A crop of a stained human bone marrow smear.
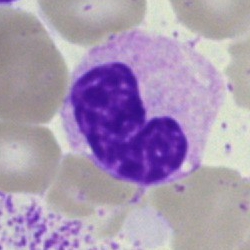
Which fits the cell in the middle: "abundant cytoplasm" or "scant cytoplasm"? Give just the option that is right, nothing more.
Abundant cytoplasm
